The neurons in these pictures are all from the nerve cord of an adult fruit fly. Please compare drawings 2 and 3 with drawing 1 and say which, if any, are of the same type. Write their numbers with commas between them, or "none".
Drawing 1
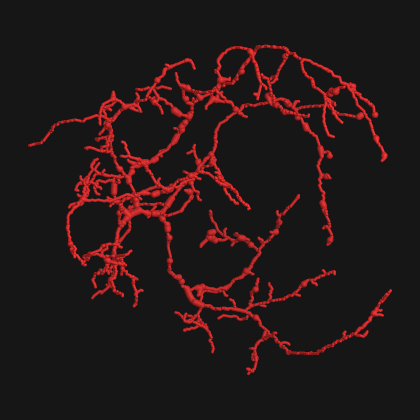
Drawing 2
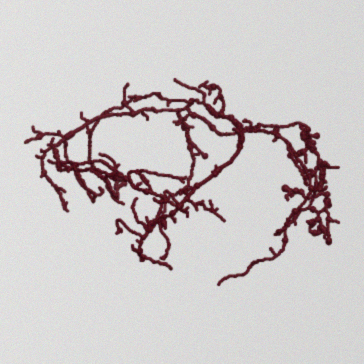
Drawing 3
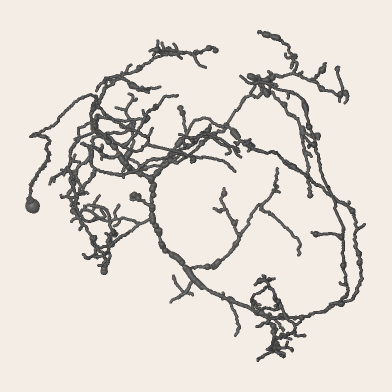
3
